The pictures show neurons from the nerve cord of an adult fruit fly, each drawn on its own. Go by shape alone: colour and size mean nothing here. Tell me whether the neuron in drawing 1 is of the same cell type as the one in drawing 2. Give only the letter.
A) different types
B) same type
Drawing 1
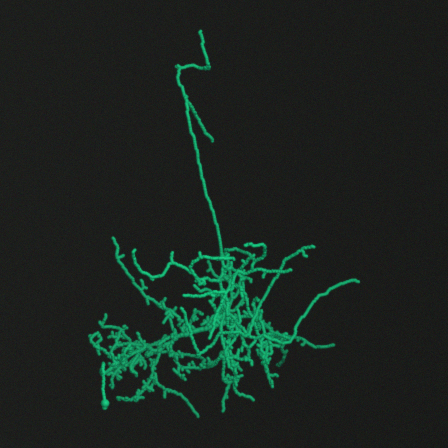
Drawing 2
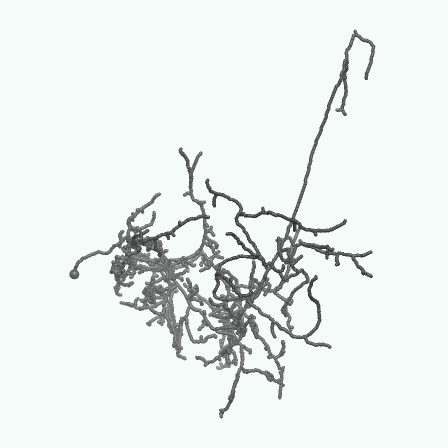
A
